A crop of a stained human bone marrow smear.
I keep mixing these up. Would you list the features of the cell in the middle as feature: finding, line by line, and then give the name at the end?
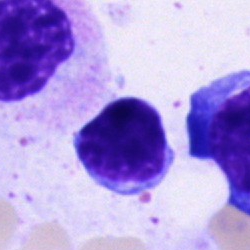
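Outline: rounded and smooth
Cytoplasm: thin blue-stained rim around the nucleus
Chromatin: dark purple, densely stained
Cell: lymphocyte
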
